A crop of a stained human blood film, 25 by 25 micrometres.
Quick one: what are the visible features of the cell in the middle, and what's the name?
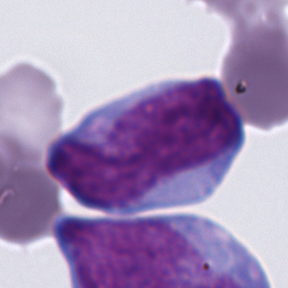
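Outline first: the cell is angular, its fairly straight edges meeting at corners. Nucleus second: it fills most of the cell. Chromatin third: deep purple, mottled with darker and lighter patches. Cytoplasm fourth: no granules are seen in it. Last item, the name: myeloblast.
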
